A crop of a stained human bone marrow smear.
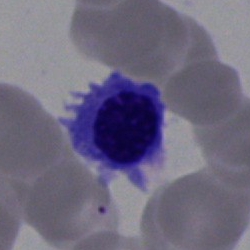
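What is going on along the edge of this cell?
Looking closely, the outline bears several short, pointed projections, and they stand out most along the left edge.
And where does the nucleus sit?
It lies toward the right side of the cell, and its chromatin is dense and dark purple.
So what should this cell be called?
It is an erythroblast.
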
